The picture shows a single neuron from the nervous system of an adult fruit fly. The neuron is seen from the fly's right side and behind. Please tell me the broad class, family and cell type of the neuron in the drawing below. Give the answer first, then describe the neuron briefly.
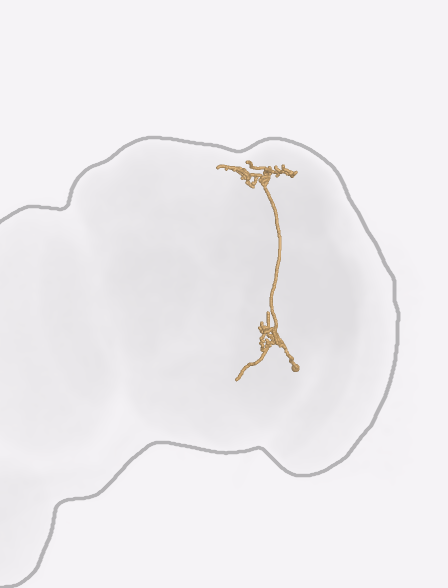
Its broad class is central-brain intrinsic neuron. Its family is hemilineage FLAa3. The cell type is FLA002m. In this view it is more than twice as tall as it is wide.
